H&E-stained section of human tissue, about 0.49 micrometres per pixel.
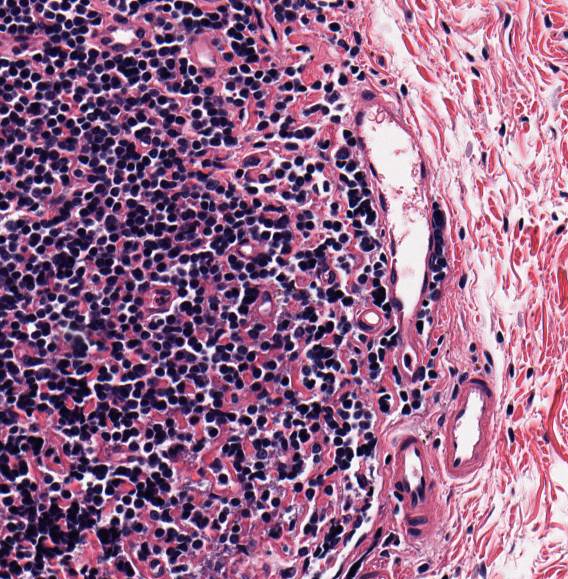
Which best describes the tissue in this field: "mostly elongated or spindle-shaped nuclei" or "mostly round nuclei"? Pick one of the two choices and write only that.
Mostly round nuclei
